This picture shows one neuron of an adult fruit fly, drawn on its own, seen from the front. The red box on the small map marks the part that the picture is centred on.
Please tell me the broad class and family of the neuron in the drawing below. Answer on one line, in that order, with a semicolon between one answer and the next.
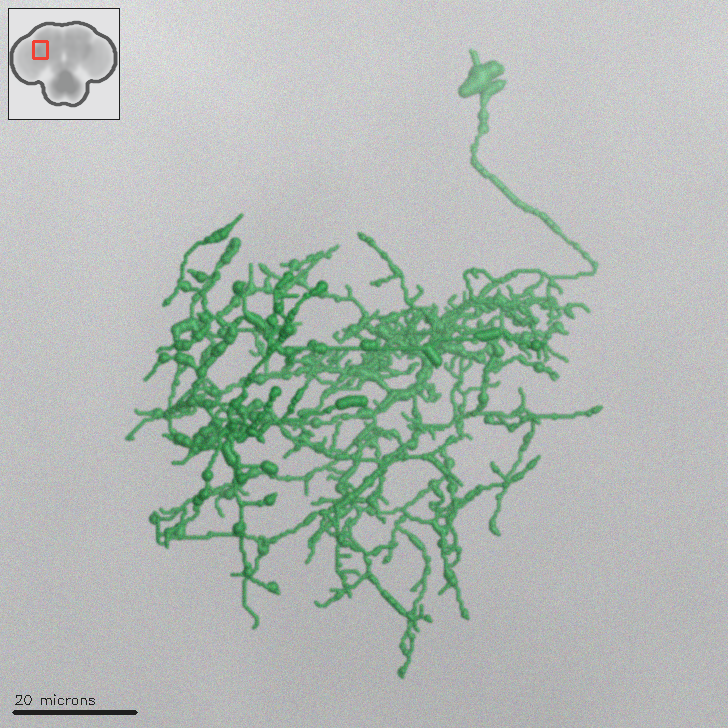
central-brain intrinsic neuron; hemilineage VLPp&l1_anterior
